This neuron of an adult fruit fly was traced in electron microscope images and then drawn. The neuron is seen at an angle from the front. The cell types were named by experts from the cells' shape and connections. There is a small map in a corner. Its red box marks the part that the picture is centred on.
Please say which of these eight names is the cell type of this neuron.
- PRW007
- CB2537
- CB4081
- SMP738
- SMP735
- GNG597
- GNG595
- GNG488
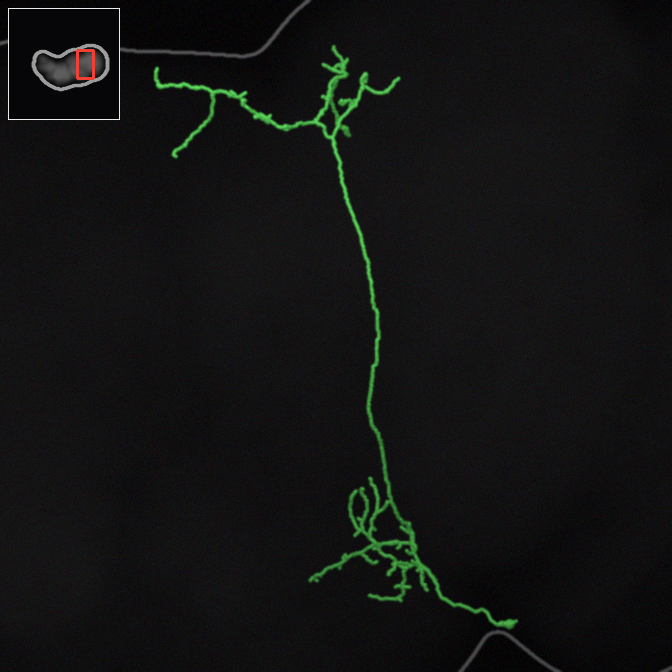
SMP735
